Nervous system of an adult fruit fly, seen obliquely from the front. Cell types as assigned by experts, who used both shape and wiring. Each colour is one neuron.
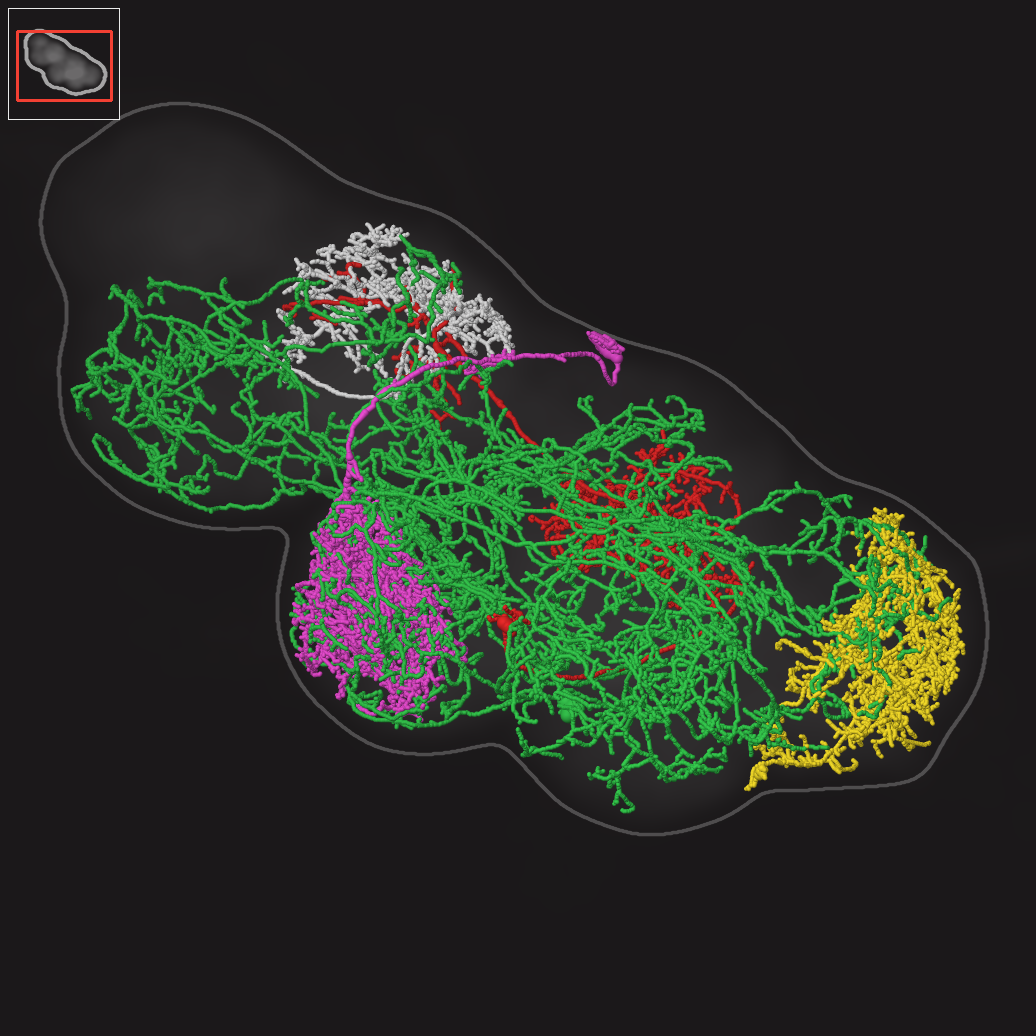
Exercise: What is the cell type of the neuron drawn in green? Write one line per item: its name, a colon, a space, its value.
cell type: INXXX008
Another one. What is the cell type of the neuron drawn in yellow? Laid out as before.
cell type: IN13B012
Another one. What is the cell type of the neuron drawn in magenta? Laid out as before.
cell type: IN19B003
